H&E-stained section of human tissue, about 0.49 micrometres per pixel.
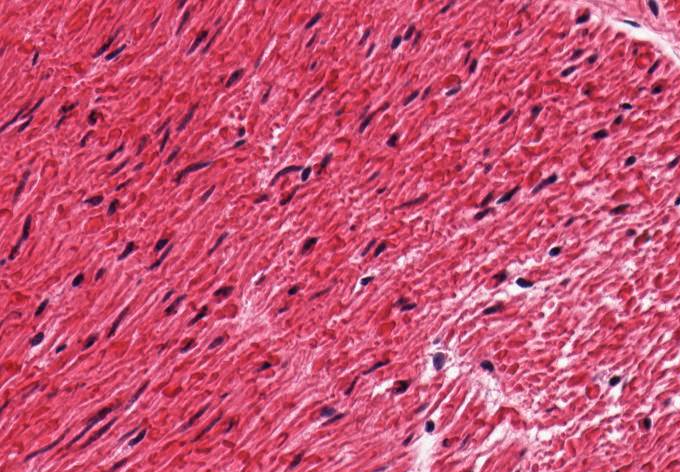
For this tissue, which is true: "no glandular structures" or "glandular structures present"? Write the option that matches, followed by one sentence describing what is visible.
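No glandular structures. No epithelium or glands are present anywhere in the field.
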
